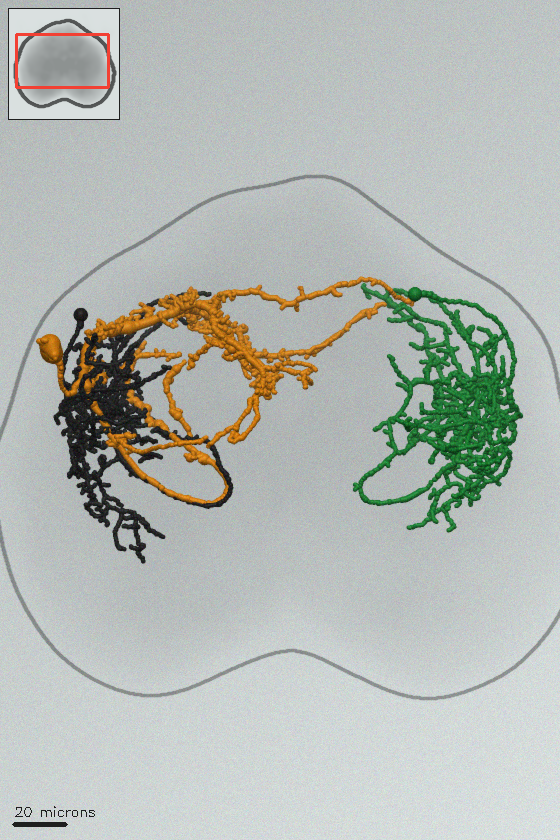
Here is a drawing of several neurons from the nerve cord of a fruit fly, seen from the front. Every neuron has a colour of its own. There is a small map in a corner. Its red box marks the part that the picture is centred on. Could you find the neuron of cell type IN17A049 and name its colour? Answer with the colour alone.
black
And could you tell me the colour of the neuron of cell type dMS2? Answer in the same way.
orange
